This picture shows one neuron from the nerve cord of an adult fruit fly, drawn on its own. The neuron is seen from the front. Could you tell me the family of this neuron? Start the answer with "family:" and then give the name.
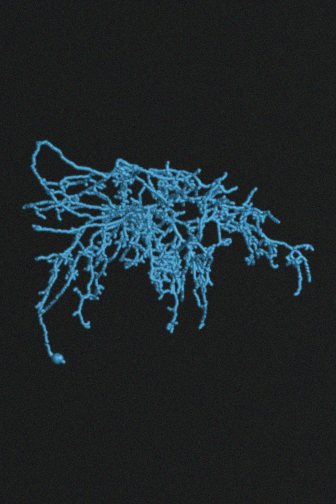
family: hemilineage 12A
